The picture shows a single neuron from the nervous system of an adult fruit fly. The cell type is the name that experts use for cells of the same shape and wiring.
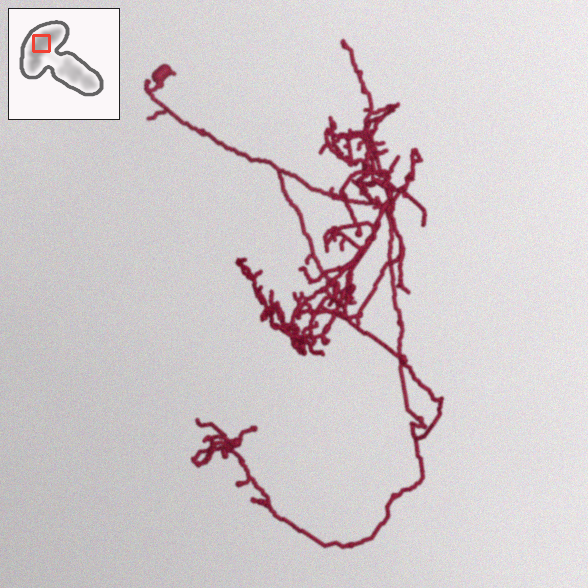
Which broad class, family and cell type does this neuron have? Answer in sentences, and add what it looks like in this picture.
It is a central-brain intrinsic neuron. The family is hemilineage SMPad2. Its cell type is ICL006m. It lies in the brain. Its cell body lies at the upper left of the picture. Dozens of branch ends can be seen.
